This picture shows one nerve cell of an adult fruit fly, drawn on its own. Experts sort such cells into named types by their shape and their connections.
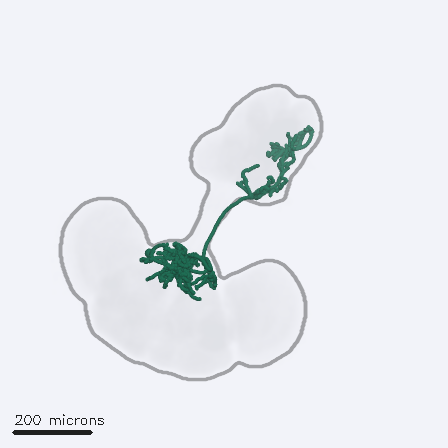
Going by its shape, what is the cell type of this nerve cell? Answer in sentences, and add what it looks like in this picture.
The cell type is DNge038. Its broad class is descending neuron. From top to bottom in the picture it spans about 450 microns. As drawn here it is about as wide as it is tall.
